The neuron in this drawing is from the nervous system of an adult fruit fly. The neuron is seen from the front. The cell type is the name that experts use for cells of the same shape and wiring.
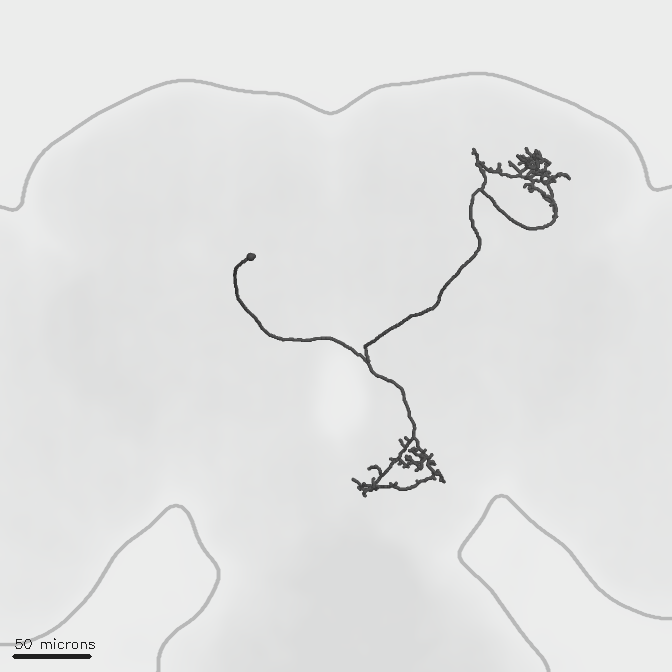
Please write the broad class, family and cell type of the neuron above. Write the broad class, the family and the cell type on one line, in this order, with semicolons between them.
central-brain intrinsic neuron; hemilineage CREa1_ventral; mAL4I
